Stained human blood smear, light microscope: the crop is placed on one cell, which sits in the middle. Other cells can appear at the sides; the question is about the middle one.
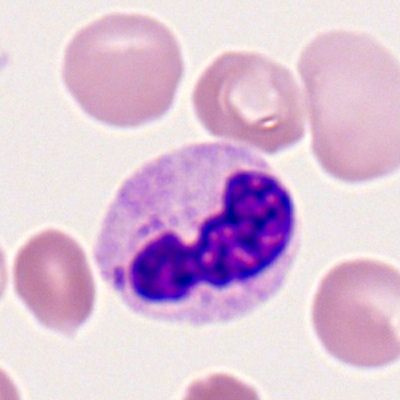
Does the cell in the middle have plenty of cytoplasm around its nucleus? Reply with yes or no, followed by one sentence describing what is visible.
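Yes. The cytoplasm is plentiful and pale lilac-pink.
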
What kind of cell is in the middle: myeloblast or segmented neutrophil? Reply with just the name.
segmented neutrophil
